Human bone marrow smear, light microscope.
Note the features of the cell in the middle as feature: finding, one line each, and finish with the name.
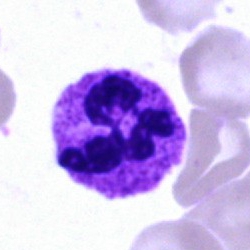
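Outline: round and smooth
Chromatin: dense, dark purple, coarsely clumped
Cytoplasm: no vacuoles seen
Name: segmented neutrophil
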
